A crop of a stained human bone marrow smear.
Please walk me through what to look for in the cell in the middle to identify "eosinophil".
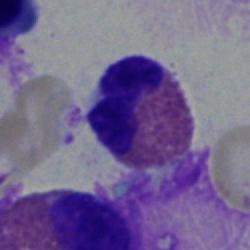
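Cell: eosinophil. Cytoplasm pinkish-orange, densely filled with coarse granules.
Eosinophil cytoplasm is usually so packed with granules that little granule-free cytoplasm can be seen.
The dense filling here fits that.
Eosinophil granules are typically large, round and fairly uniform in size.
Granules here appear coarse. Nucleus on the left side of the cell; chromatin dark purple and dense.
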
